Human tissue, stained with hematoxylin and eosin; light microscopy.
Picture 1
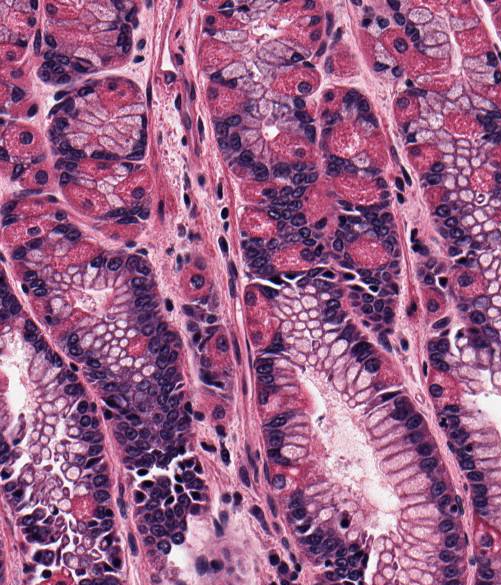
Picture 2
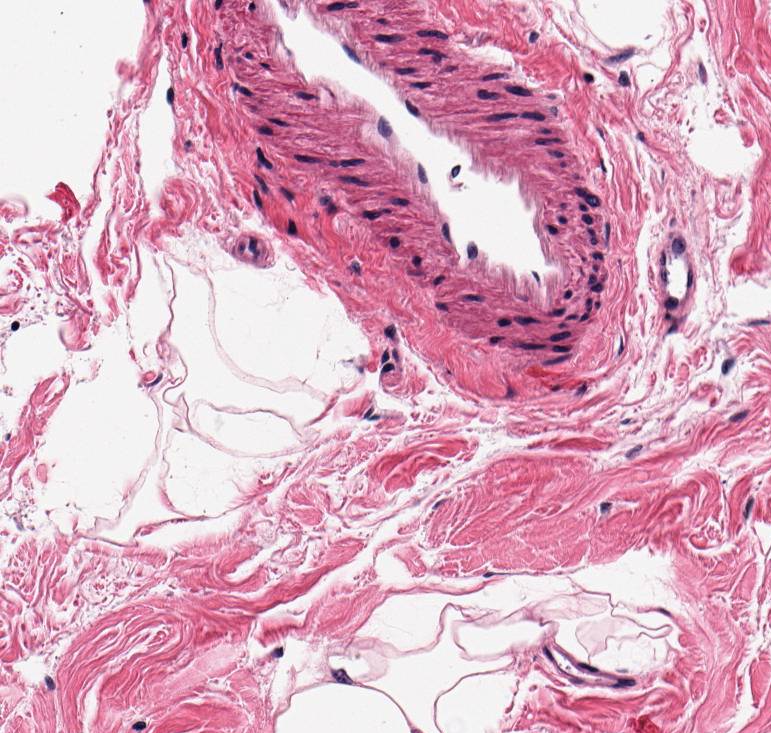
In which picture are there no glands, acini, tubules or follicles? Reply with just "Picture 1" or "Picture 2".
Picture 2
